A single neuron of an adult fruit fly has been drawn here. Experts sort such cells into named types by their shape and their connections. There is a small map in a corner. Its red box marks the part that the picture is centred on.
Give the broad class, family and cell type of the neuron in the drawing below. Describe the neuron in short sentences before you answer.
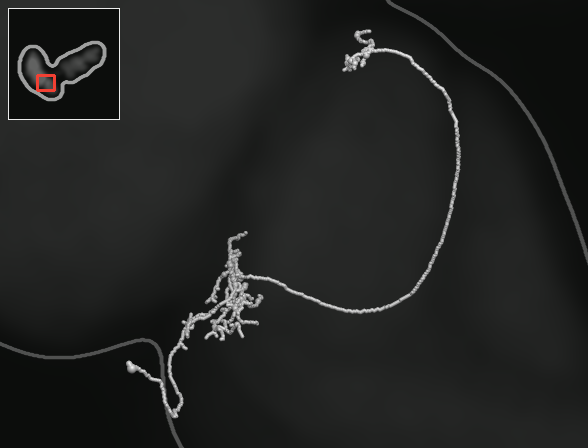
It is in the brain and does not reach the nerve cord. The cell body can be seen at the lower left of the picture. Its broad class is optic-lobe intrinsic neuron. Its family is Tm. It is of cell type Tm38.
